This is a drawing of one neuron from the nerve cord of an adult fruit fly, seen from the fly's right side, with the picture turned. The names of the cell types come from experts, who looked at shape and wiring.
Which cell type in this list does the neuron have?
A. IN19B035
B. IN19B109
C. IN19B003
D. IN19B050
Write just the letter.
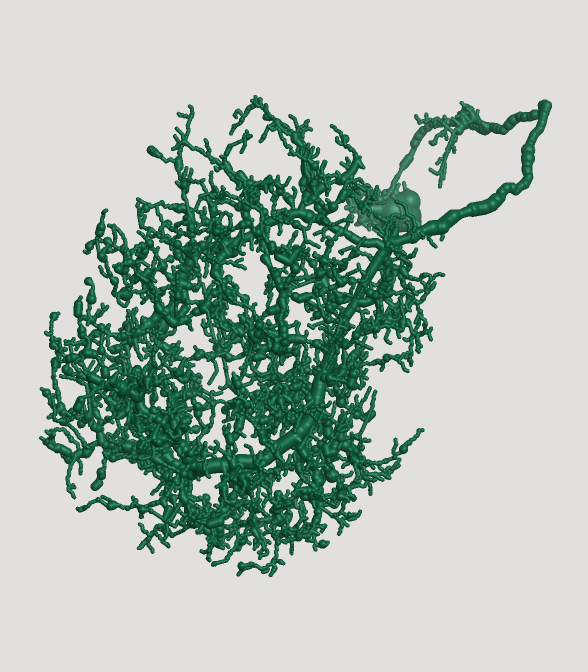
C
